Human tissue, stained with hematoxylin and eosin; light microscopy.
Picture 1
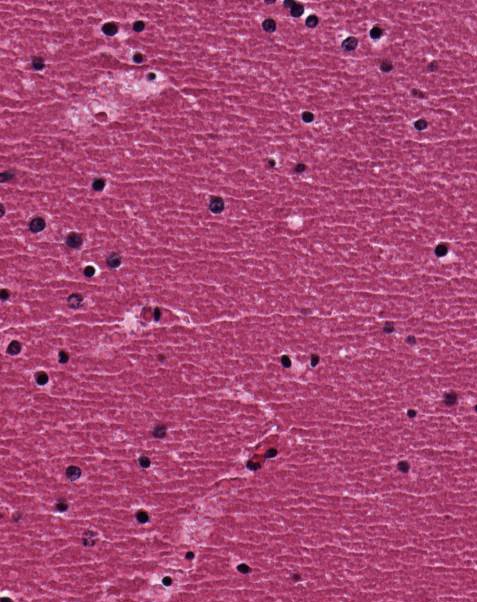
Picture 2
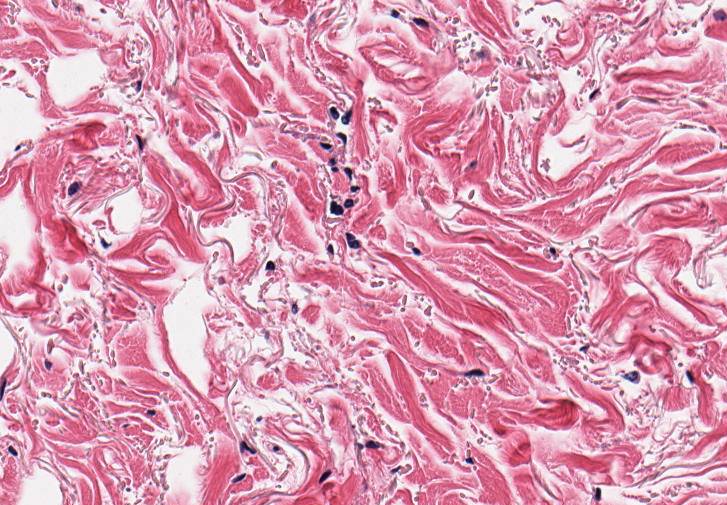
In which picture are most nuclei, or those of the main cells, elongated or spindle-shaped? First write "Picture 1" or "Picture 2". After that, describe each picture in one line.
Picture 2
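Picture 1: Small, round, darkly stained nuclei are scattered singly throughout the field.
Picture 2: Most nuclei are thin, dark and spindle-shaped, as in fibroblasts.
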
